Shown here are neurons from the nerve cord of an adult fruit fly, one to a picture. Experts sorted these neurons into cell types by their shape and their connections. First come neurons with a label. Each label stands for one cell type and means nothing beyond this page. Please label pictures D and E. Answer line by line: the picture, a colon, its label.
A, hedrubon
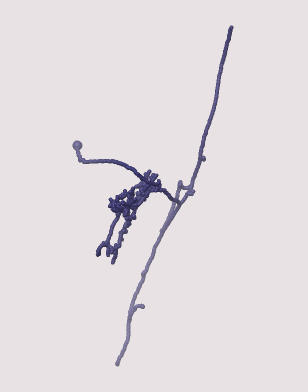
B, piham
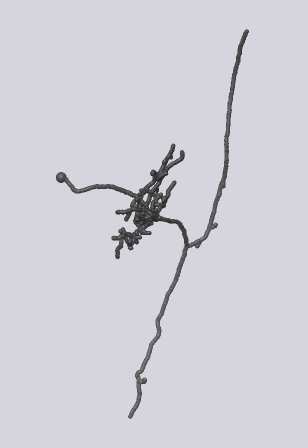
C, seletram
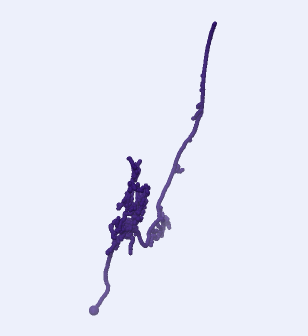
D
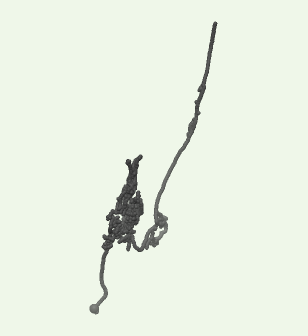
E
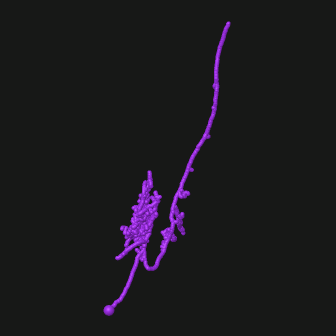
D: seletram
E: seletram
